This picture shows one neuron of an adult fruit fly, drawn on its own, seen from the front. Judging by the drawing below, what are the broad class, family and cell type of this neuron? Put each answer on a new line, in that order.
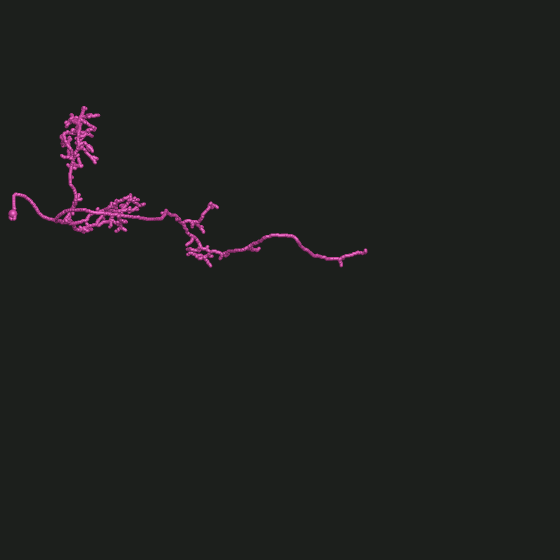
central-brain intrinsic neuron
hemilineage SLPav1_medial
PLP067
